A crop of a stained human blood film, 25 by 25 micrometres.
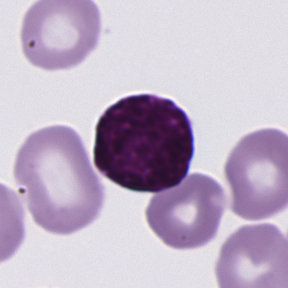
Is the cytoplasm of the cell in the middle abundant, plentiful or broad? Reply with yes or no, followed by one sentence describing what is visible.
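No. Cytoplasm is at most a barely visible thin rim around the nucleus.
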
